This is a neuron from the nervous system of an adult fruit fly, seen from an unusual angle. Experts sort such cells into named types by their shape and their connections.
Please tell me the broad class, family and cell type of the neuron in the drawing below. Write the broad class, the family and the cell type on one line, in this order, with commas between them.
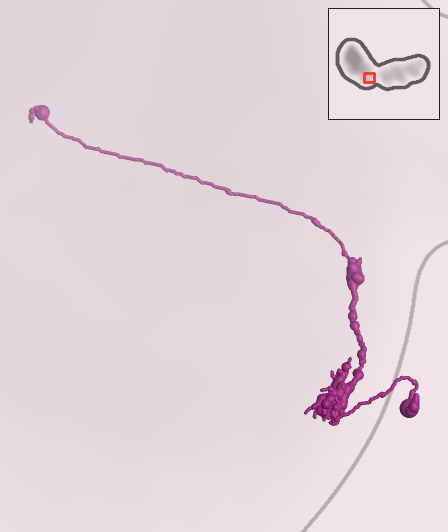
optic-lobe intrinsic neuron, Tm, Tm1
